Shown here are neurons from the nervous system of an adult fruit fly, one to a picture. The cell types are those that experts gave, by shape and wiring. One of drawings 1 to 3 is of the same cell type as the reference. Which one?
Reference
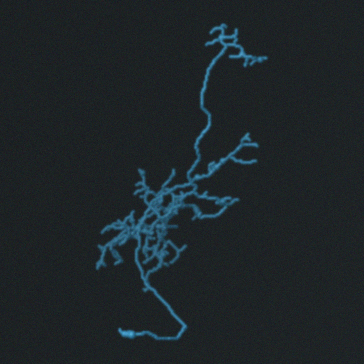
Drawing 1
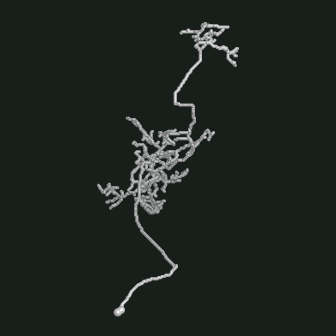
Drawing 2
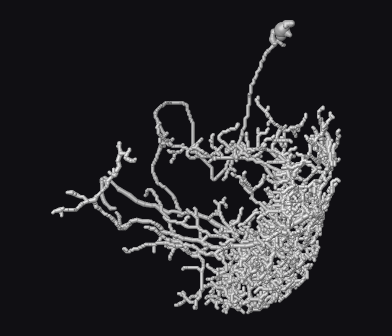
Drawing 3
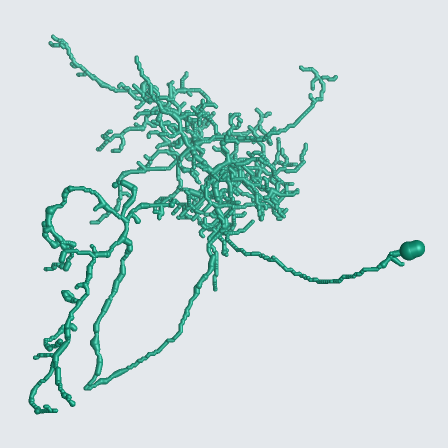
Drawing 1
